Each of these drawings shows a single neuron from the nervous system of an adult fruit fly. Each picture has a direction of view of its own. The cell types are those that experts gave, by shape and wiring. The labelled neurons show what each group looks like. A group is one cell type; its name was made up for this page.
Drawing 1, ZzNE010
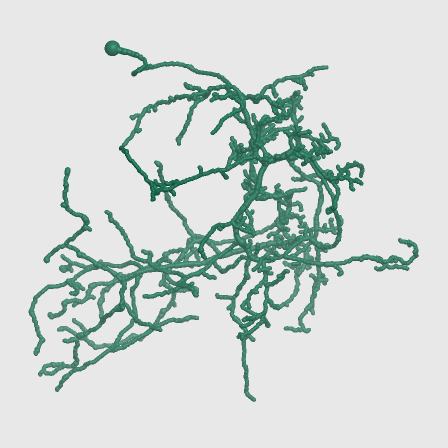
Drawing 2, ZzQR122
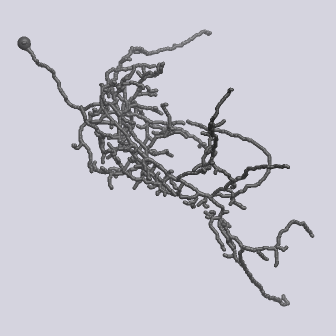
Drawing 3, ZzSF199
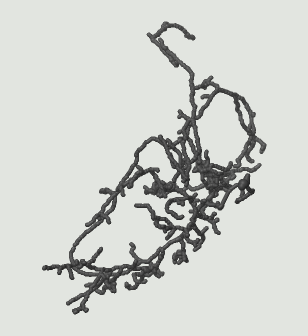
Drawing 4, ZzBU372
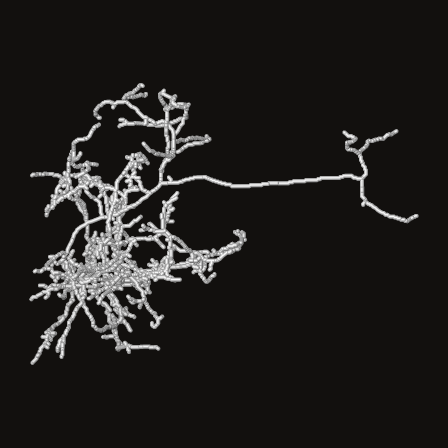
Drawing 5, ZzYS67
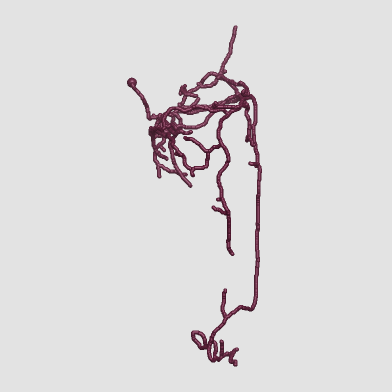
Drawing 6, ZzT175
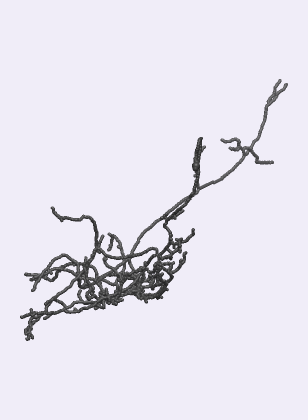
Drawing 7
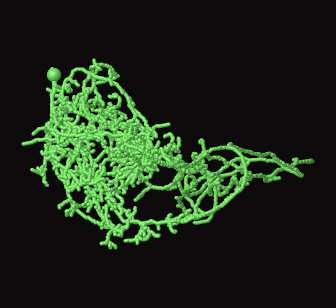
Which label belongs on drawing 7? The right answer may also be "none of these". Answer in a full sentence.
It belongs to none of these.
